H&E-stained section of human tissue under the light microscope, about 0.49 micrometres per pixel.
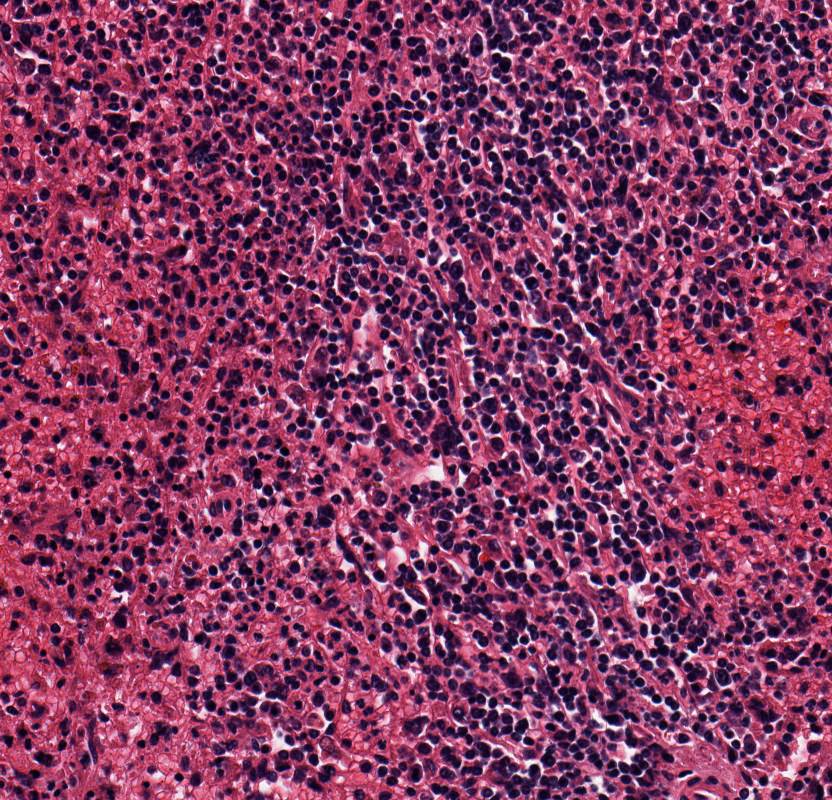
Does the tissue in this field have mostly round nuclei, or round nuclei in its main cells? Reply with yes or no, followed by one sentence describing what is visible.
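Yes. Most nucleated cells are small lymphocytes with round, dark, condensed nuclei and scant cytoplasm.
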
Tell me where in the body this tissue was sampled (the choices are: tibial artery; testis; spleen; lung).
spleen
